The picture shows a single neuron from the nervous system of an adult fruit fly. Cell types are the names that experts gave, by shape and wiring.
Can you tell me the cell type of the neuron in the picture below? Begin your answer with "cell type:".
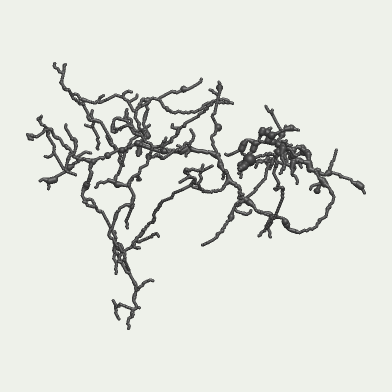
cell type: IN09A043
